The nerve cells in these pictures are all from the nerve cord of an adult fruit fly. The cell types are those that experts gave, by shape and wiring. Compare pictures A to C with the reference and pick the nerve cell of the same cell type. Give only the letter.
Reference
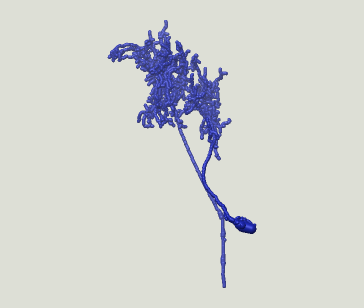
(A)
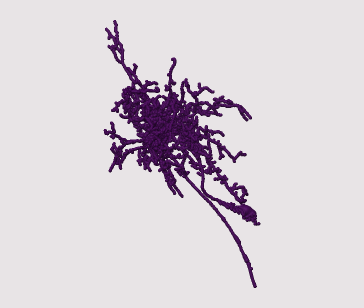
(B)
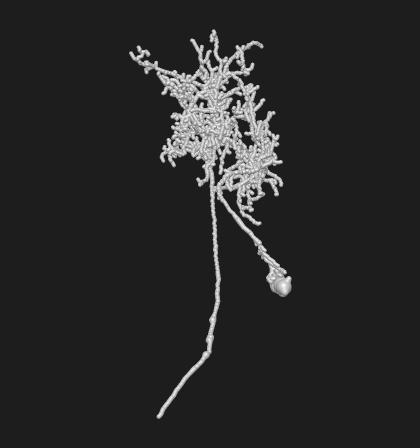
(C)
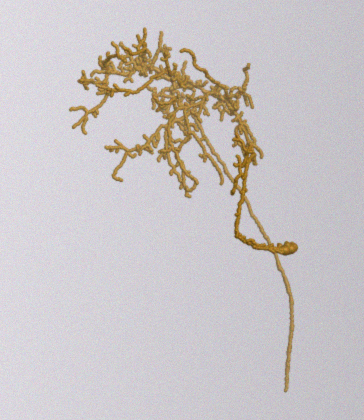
B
